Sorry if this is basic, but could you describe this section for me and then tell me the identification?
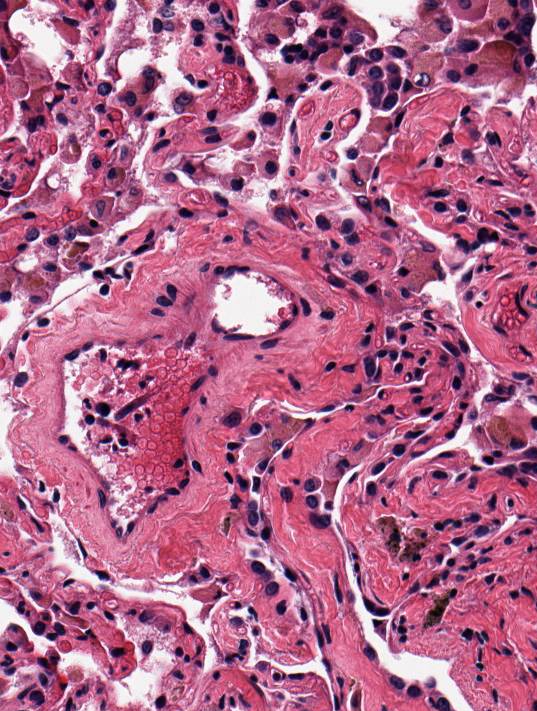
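Irregular spaces make up the field, and thick, pink fibrous walls separate them. Those thickened walls are wavy eosinophilic collagen with scattered spindle-shaped nuclei. Within the spaces, clearest at the lower right, are cells whose cytoplasm holds brown granular pigment. I see no fat cells. This is lung.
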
